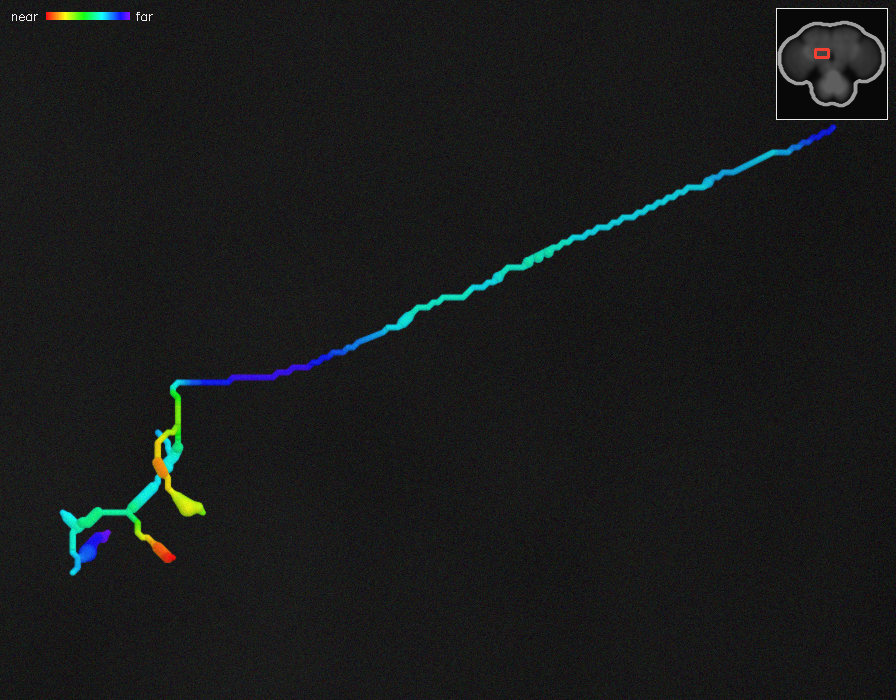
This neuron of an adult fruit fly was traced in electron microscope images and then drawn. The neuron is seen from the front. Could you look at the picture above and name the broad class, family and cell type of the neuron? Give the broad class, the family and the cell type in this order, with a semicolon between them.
sensory neuron entering the brain; class olfactory; ORN_VL2p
